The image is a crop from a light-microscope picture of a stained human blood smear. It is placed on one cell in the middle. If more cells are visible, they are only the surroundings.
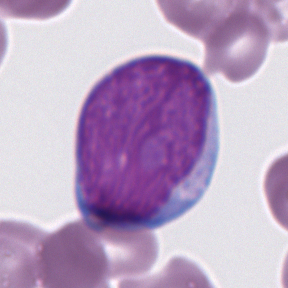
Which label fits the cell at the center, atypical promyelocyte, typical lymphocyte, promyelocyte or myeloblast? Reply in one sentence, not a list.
The central cell in this smear crop is a myeloblast.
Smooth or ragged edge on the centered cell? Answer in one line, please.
In short, the margin is smooth with no projections at all.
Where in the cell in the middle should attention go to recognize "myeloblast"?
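In the middle cell, the nucleus is oval in outline and fills about 80% of the cell's area.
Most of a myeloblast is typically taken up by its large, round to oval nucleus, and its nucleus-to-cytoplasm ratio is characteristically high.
Both fit, as does the nucleus reaching almost to the cell edge along the top and left side.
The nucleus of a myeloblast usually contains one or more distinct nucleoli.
Here only a faint paler rounded area lies just right of centre within the nucleus, which fits less well.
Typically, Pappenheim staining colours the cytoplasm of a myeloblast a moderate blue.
This cytoplasm is pale blue, a lighter shade.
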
